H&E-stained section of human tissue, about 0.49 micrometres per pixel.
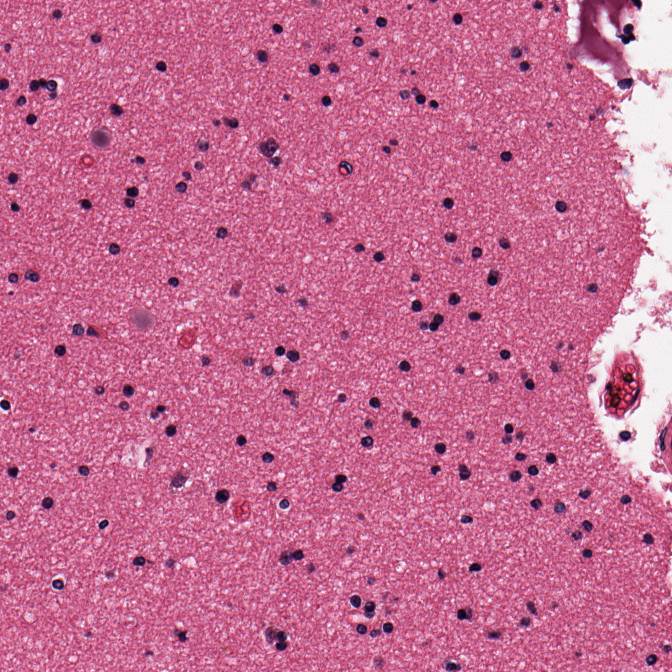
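Cerebral cortex, H&E: most of the field is a uniform expanse of finely fibrillary pink matrix with no organised units. Scattered through it are small, round, darkly stained nuclei, some sitting in a clear halo rather than visible pink cytoplasm. The cells lie singly or in small clusters, spread evenly across the field, not in rows.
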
